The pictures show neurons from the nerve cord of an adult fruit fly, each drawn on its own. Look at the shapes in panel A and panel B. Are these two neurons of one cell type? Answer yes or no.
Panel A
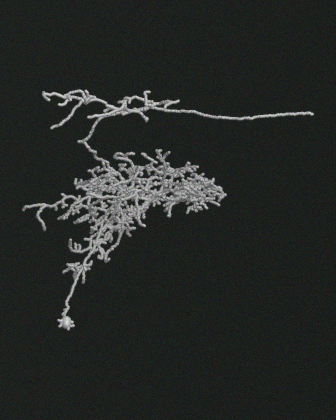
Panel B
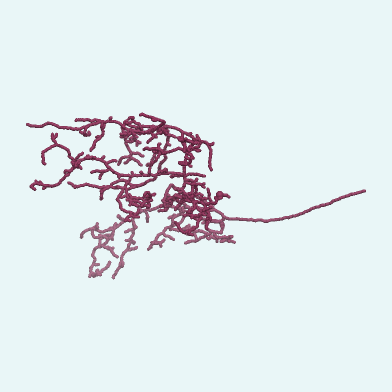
no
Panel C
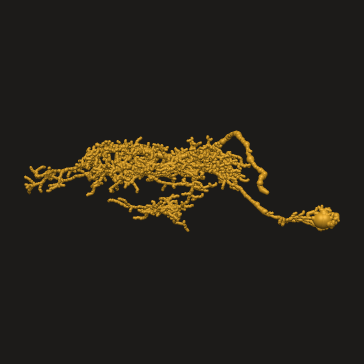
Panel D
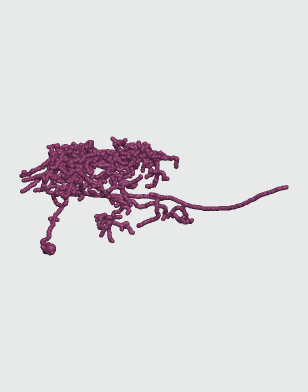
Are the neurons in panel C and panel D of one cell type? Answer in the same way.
no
